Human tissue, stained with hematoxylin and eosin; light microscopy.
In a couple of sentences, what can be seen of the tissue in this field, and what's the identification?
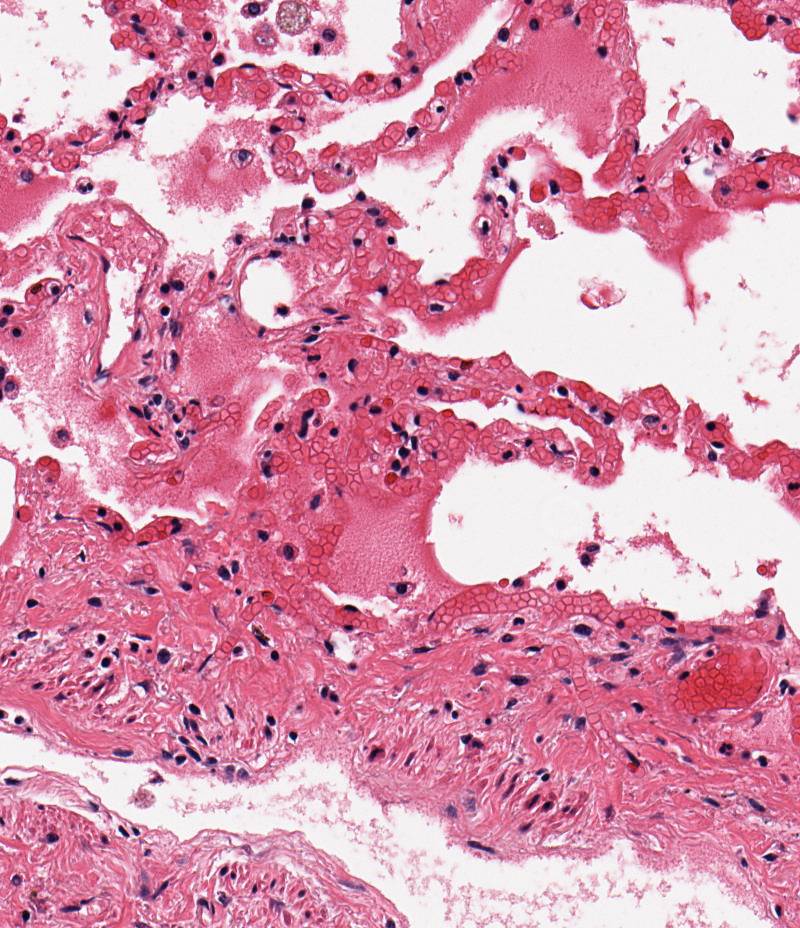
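Over the upper two thirds I see thin walls around open spaces. The lower third is denser: pink collagen with spindle-shaped nuclei running mostly horizontally. In it, towards the right edge, a rounded vessel is filled with red blood cells. No glands anywhere. This is lung.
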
